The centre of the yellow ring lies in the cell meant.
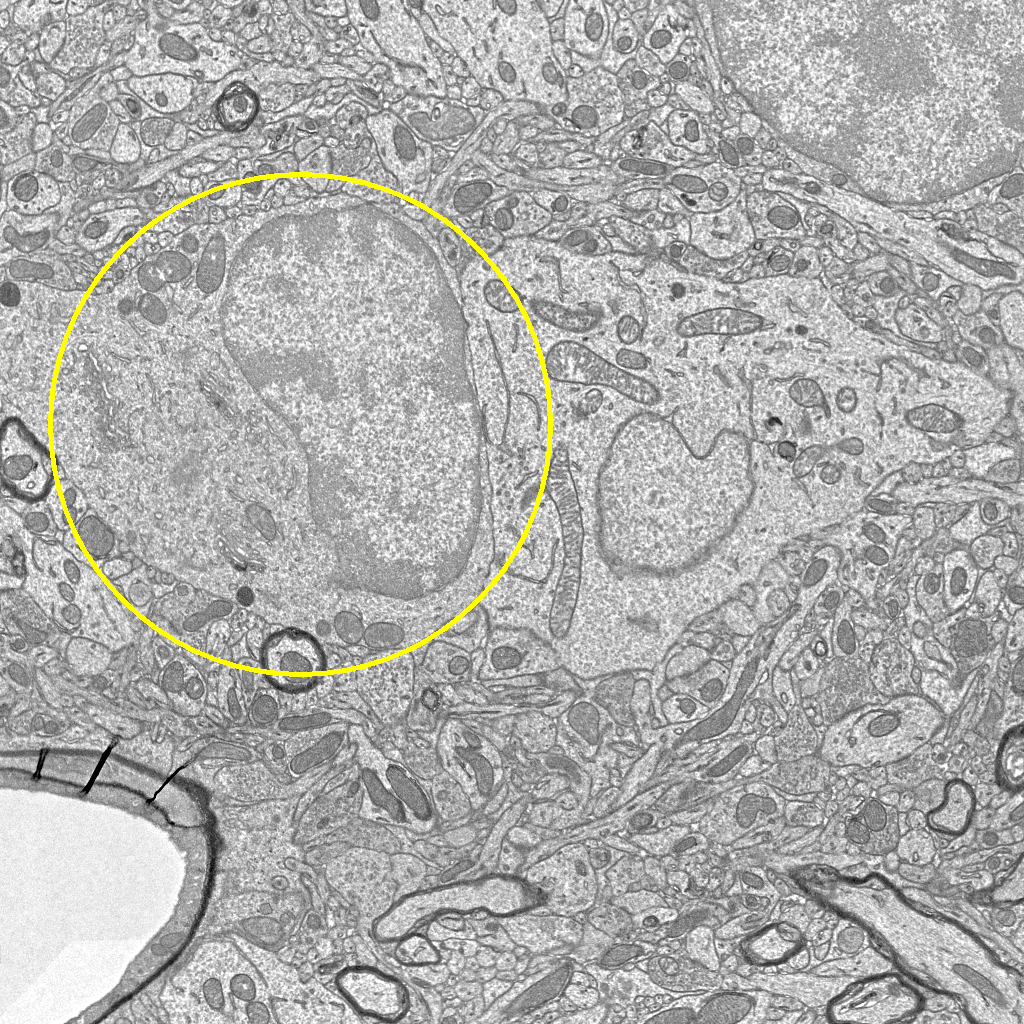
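Oligodendrocyte. Large oval nucleus, elongated top to bottom, in the right part of the cell body; no distinct nucleolus in this plane. Stacks of flattened membranes lie in the cytoplasm left of the nucleus, with a small group of mitochondria in the upper left of the cytoplasm.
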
